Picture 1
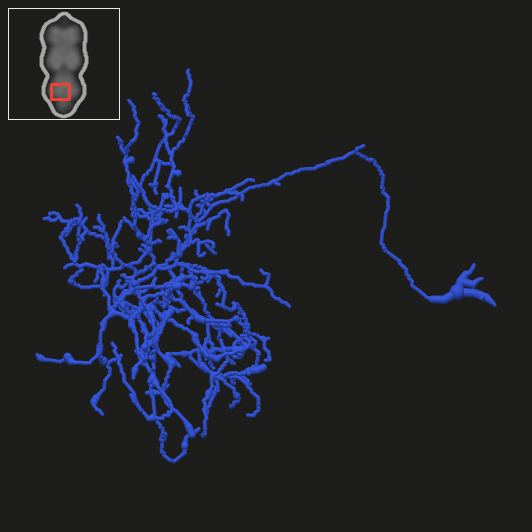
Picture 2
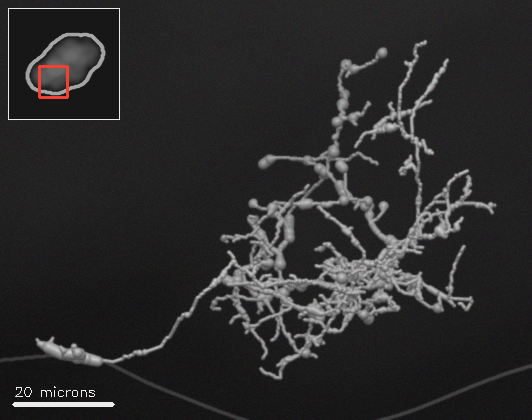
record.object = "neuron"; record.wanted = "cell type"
IN13B044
